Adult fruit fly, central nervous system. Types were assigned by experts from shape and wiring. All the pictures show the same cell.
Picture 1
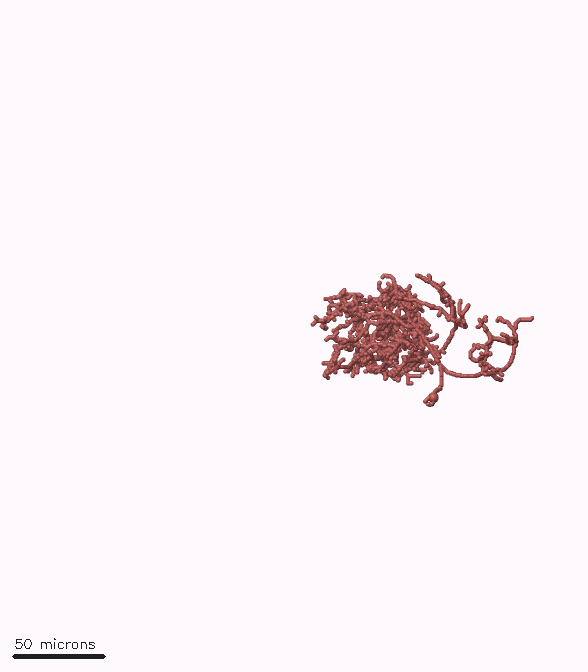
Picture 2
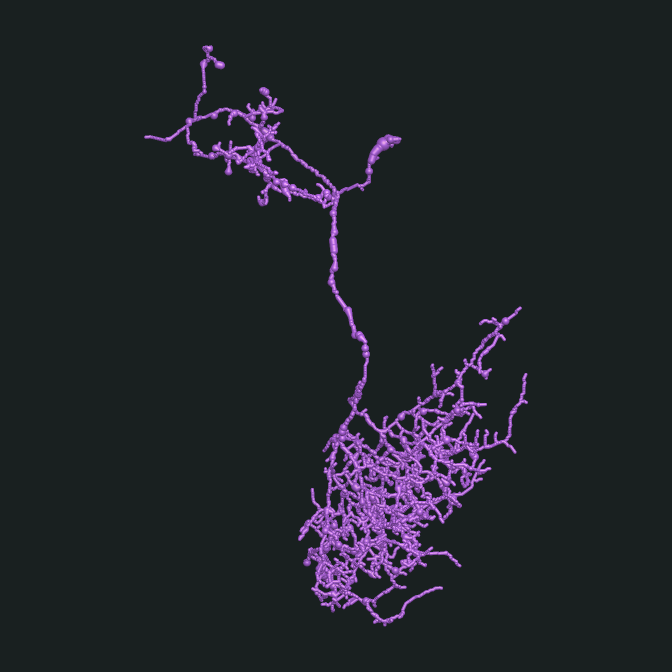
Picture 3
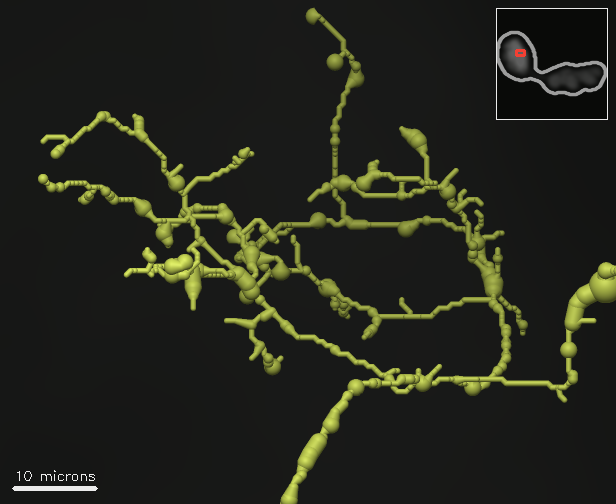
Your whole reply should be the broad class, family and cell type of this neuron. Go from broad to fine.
visual projection neuron; hemilineage VPNp&v1_ventral; LoVP99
